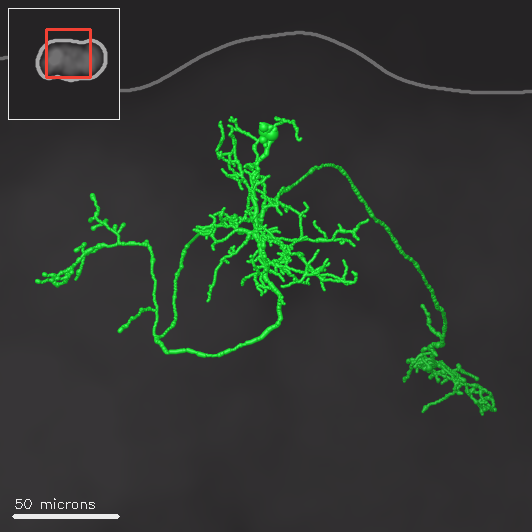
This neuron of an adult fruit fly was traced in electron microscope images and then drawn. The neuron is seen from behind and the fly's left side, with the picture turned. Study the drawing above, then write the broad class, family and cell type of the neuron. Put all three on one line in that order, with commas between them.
ascending neuron, hemilineage 06A, AN06A015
